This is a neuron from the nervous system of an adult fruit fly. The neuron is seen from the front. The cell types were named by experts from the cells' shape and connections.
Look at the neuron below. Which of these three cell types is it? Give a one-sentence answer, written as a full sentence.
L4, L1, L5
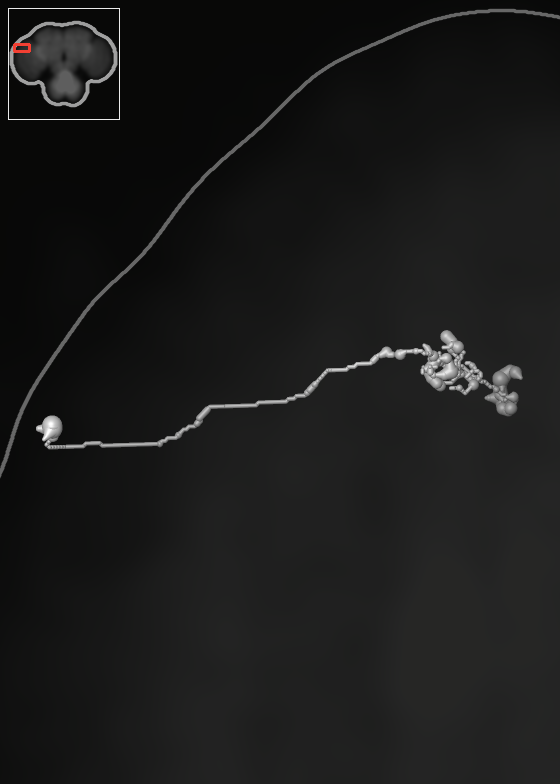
Under cell type classification, the neuron is L5.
